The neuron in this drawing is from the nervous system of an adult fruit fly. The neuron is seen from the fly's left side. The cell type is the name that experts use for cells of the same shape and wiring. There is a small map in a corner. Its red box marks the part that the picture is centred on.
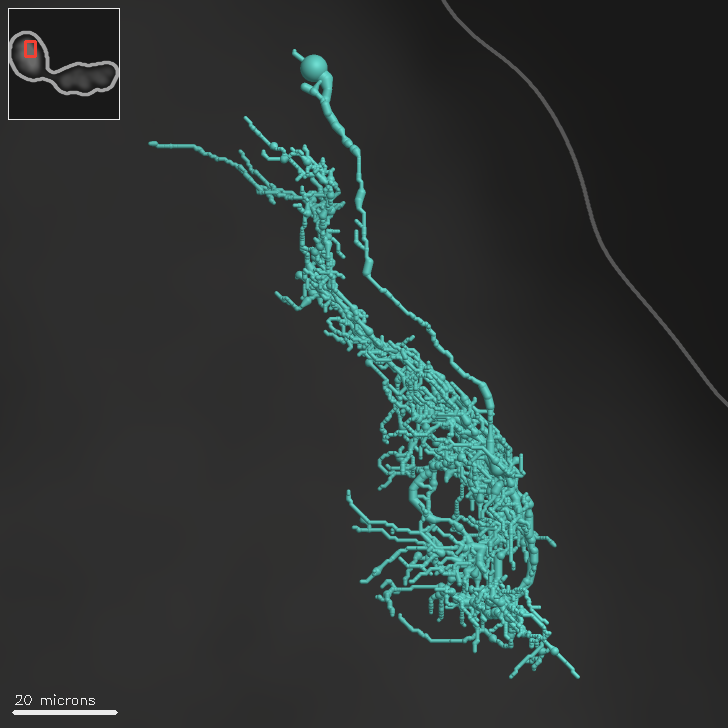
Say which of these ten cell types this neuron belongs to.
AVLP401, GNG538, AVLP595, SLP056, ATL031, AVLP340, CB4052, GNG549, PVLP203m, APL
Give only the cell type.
ATL031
